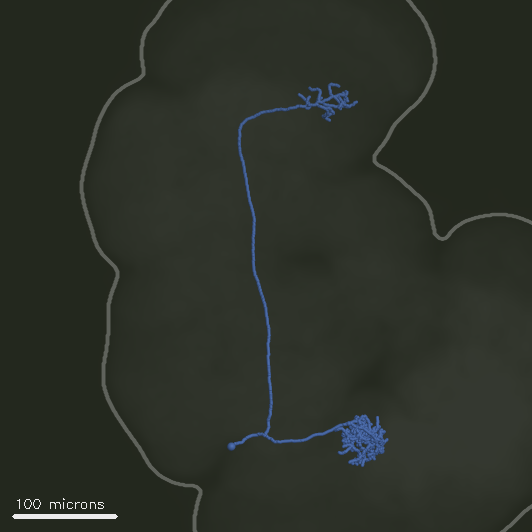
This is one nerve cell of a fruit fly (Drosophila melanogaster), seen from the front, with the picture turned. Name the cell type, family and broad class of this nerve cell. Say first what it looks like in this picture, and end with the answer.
Its cell body lies at the bottom of the picture. By the scale bar it is about 400 microns tall in this view. Its cell type is LC14a-2. The family is hemilineage VPNp1_lateral. Its broad class is optic-lobe intrinsic neuron.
